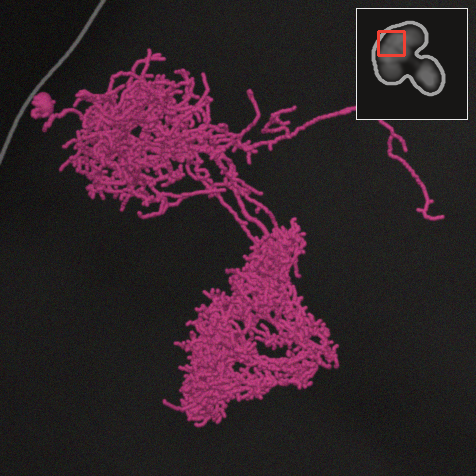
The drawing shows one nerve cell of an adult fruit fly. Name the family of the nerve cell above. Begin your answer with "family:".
family: class CX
